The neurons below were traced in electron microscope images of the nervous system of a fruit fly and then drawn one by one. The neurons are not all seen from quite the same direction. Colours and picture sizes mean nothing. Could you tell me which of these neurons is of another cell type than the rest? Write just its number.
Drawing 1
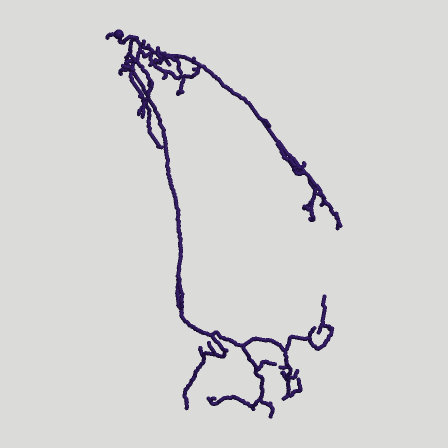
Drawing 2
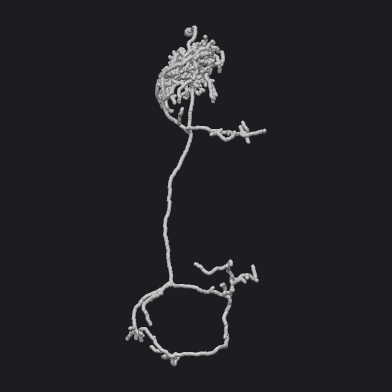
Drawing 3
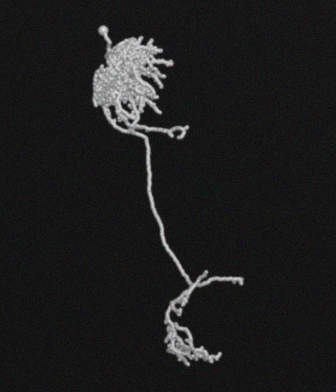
1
